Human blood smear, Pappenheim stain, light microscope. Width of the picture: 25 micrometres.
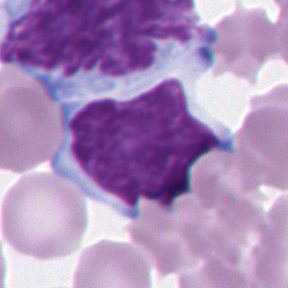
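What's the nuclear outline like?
Irregular and angular, with several pointed corners.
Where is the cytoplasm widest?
On the left of the nucleus.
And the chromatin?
Dark purple and densely condensed, with no nucleoli visible.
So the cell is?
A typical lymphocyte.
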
